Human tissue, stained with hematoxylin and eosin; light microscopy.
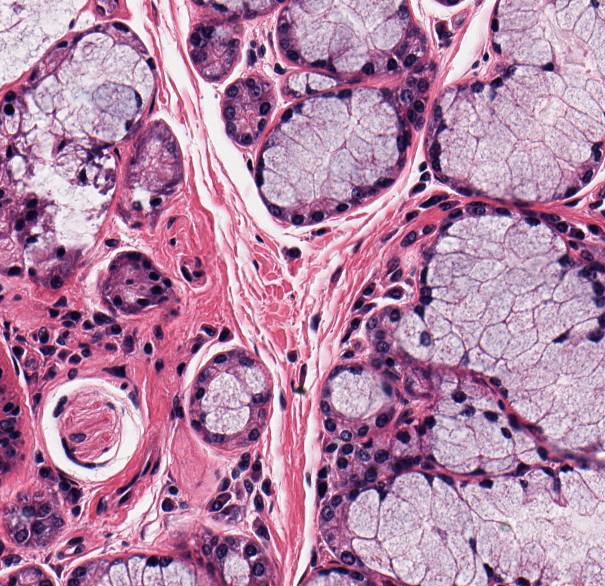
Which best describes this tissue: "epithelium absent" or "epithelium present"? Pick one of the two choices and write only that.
Epithelium present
